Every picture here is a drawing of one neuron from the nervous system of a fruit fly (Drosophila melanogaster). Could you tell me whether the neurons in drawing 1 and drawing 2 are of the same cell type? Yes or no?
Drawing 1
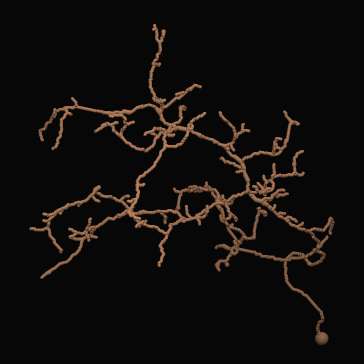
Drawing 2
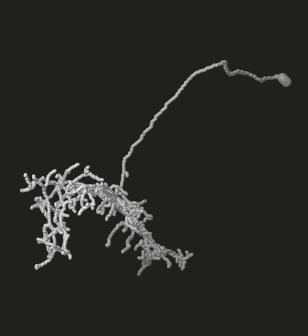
no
